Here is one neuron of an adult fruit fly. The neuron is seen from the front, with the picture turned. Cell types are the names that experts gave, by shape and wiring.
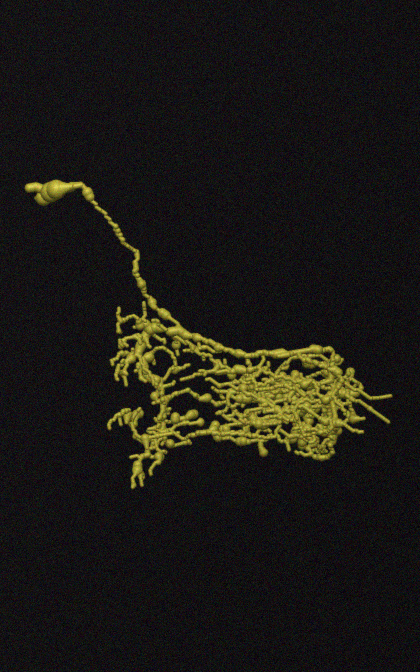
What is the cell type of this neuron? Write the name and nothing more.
INXXX336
